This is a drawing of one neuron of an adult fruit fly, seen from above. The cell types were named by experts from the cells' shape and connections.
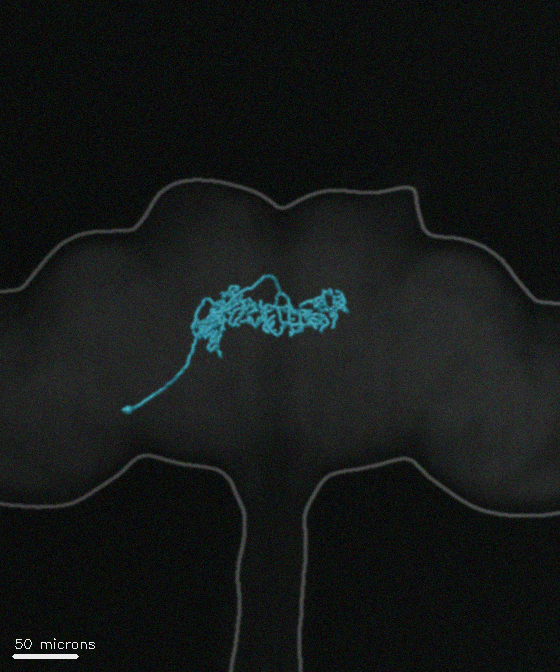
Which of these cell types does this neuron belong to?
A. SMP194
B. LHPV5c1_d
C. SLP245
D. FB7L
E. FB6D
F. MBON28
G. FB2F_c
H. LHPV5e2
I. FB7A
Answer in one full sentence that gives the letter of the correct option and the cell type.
The matching cell type for the neuron is option D, FB7L.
